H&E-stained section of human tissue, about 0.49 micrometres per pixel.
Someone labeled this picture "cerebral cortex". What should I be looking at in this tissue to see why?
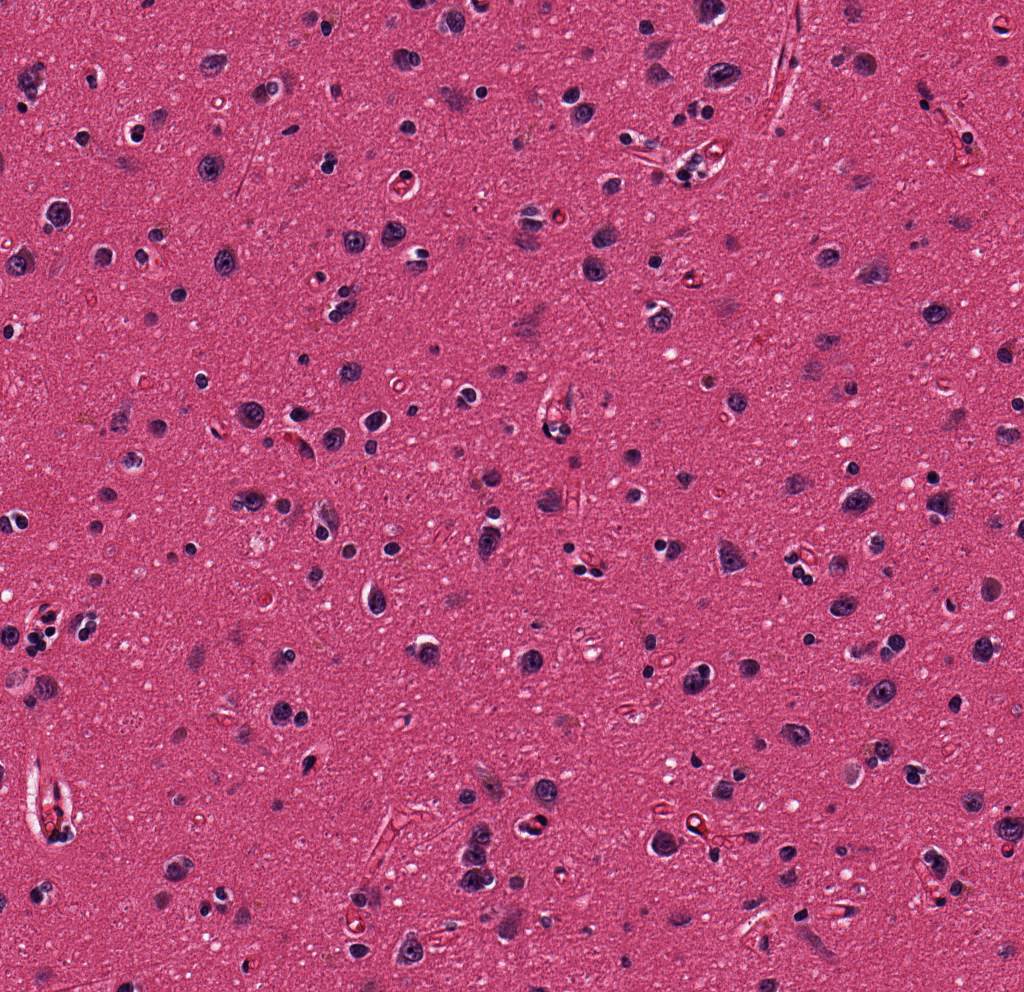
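This is cerebral cortex. First, the whole field is an evenly pink, finely granular background with nuclei scattered singly across it. Second, many small, round, dark nuclei with no visible cytoplasm lie among the larger cells. Third, a thin-walled capillary containing red blood cells sits at the left edge in the lower third. Finally, tiny round clear holes are sprinkled throughout the pink background.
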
